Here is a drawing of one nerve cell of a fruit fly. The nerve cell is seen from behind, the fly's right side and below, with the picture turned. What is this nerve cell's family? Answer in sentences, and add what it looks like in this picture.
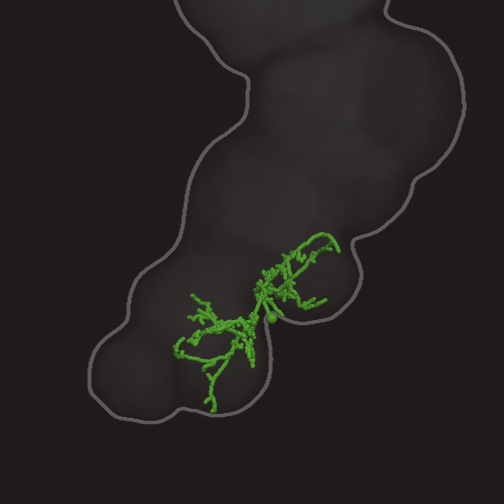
Its family is hemilineage 03A. Its broad class is nerve-cord intrinsic neuron. In this view it is about as wide as it is tall.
